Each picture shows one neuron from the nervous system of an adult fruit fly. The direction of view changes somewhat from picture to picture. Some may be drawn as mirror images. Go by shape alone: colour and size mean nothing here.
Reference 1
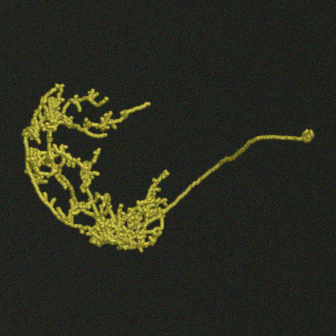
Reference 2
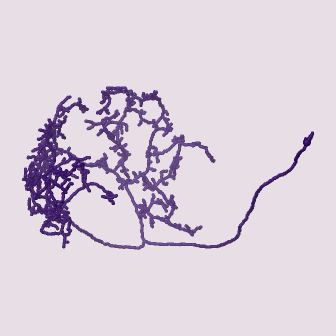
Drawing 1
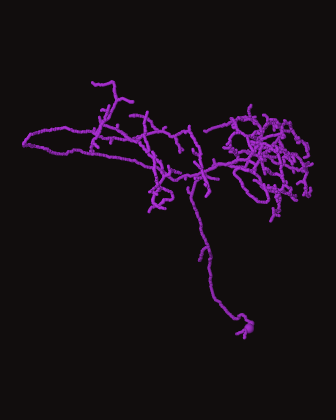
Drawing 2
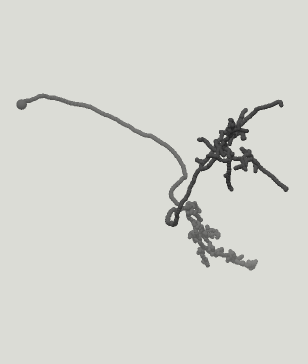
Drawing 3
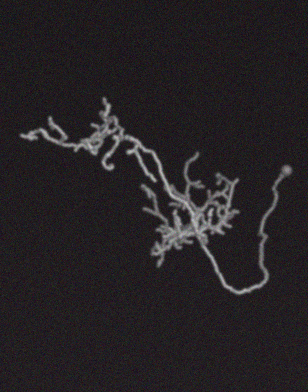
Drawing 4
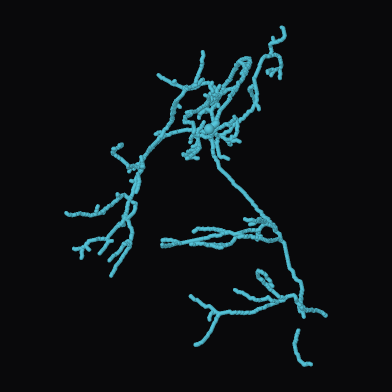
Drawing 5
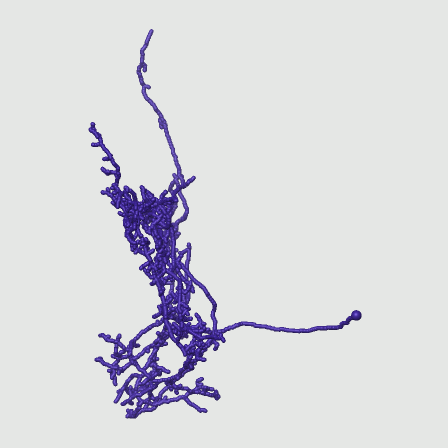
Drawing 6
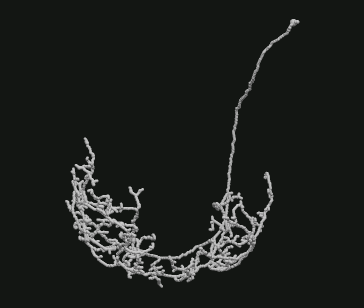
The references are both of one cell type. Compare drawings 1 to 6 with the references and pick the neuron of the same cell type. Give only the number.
6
